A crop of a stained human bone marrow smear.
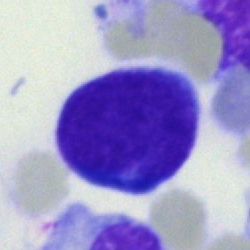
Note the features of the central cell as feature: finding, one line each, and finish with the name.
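Cytoplasm: scant, only a barely visible rim around the nucleus
Chromatin: deeply stained dark blue-purple, fairly uniform throughout
Granules: none visible
Outline: smooth, with no surface projections
Name: blast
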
